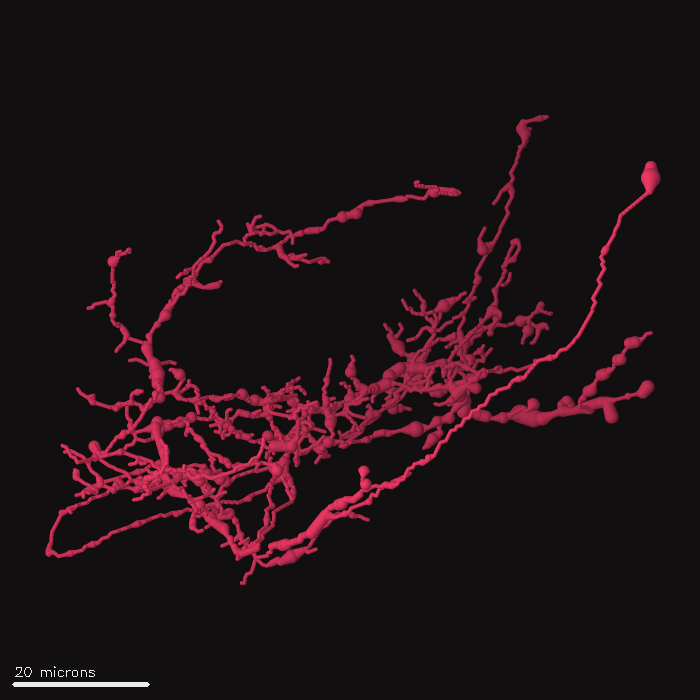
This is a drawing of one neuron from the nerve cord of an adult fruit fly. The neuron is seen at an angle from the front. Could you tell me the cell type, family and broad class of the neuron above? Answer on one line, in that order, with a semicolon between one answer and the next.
IN09A060; hemilineage 09A; nerve-cord intrinsic neuron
